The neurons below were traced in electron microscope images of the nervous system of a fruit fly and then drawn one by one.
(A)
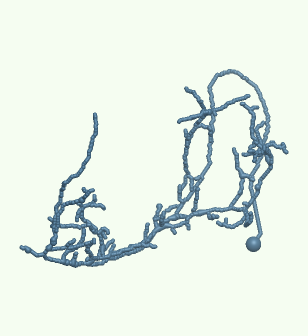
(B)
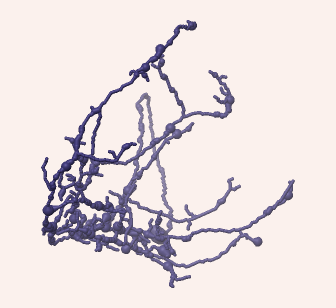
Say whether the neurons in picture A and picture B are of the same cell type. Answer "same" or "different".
same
